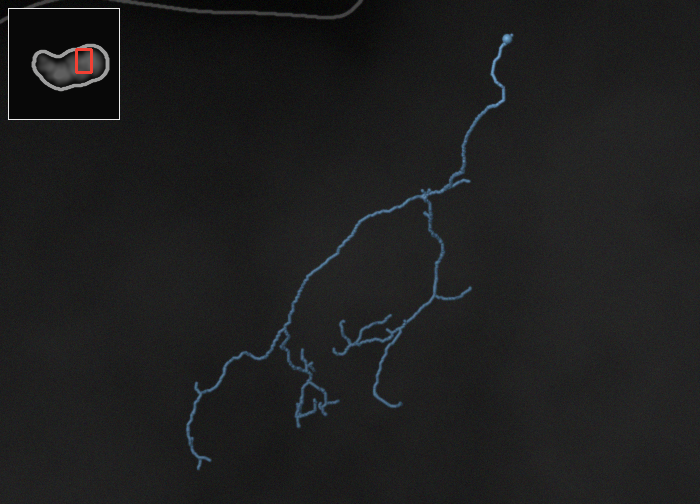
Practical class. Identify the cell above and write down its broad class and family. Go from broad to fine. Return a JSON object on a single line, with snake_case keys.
{"broad_class": "central-brain intrinsic neuron", "family": "hemilineage SMPad2"}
